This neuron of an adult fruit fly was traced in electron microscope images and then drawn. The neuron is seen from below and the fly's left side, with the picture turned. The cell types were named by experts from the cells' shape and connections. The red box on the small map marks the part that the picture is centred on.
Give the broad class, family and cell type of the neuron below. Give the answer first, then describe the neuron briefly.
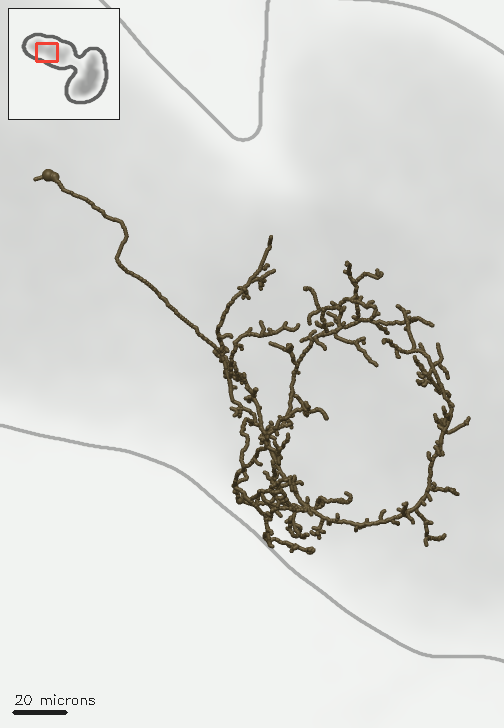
It is a nerve-cord intrinsic neuron. Its family is hemilineage 03A. The cell type is IN03A030. It is in the nerve cord and does not reach the brain. By the scale bar it is about 170 microns wide in this view. The picture shows dozens of branch ends.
